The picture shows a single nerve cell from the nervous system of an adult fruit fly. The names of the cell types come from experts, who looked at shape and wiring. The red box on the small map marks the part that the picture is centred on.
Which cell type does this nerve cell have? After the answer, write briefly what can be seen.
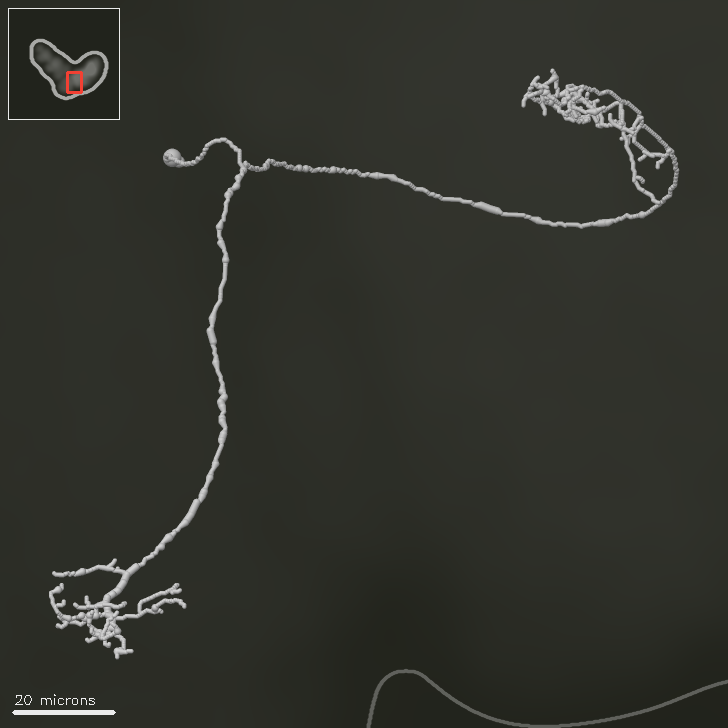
Its cell type is LC9. Its broad class is visual projection neuron. By the scale bar it is about 130 microns wide in this view. Dozens of branch ends can be seen.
